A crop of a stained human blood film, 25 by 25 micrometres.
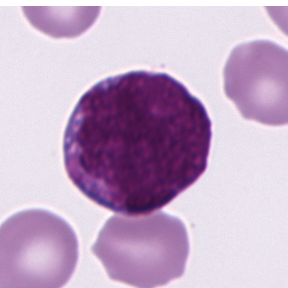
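Myeloblast at the centre of this stained peripheral blood smear, about 13 micrometres across, with a round, smooth outline. You'll see this myeloblast has only a thin bluish rim of cytoplasm, mainly along the left side. Its surface shows no projections.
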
